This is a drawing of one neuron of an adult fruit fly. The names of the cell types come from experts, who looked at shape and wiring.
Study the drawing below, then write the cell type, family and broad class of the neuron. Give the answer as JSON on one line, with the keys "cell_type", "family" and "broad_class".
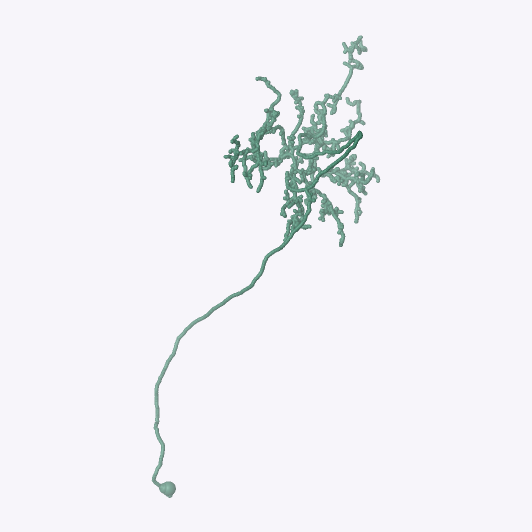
{"cell_type": "Cm6", "family": "Cm", "broad_class": "optic-lobe intrinsic neuron"}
